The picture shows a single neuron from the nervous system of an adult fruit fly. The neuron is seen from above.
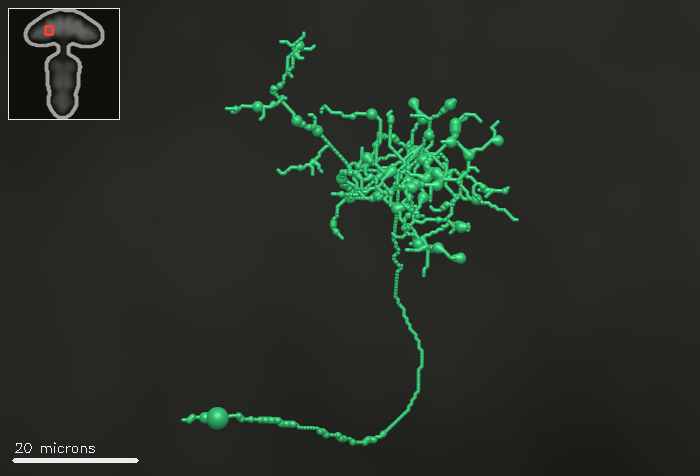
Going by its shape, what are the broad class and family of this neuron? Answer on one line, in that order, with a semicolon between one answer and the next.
central-brain intrinsic neuron; hemilineage VPNp&v1_posterior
